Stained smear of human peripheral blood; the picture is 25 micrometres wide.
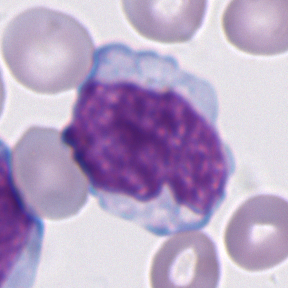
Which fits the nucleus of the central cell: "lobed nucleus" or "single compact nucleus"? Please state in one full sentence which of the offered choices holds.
The nucleus of this cell is one compact round, oval or kidney-shaped mass.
